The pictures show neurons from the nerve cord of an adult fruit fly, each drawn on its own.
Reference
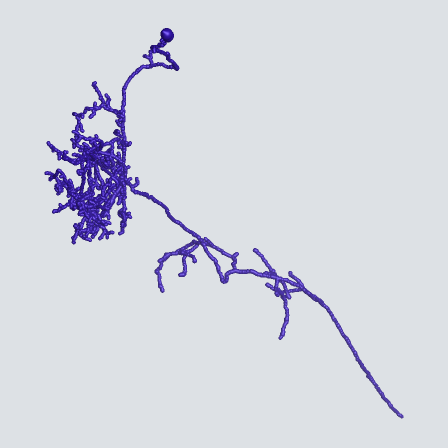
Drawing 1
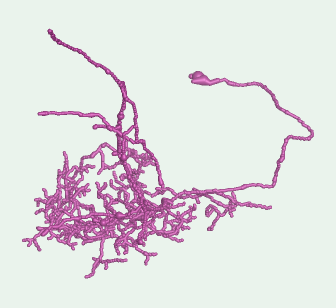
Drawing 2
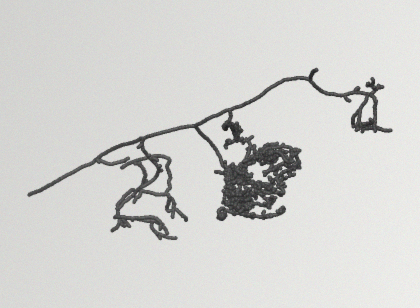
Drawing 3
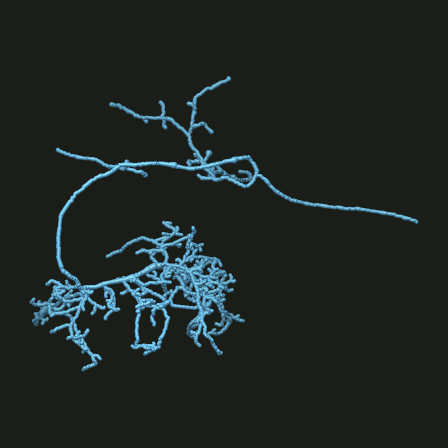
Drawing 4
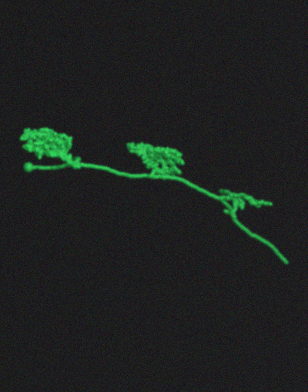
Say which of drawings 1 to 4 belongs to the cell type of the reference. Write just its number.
1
